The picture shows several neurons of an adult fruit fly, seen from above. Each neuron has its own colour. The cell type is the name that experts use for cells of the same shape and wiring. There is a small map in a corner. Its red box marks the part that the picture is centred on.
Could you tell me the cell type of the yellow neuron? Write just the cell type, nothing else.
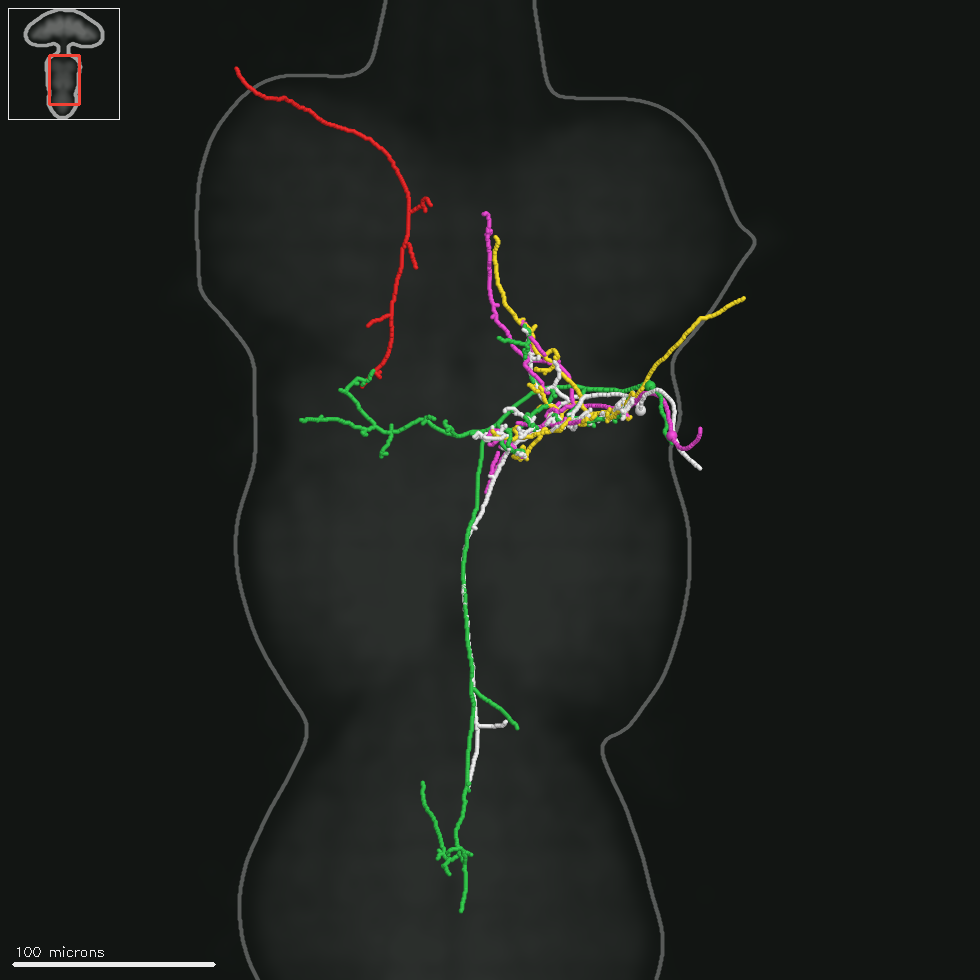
SNta06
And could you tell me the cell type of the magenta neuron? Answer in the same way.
SNta12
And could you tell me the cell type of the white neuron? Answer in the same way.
SNta05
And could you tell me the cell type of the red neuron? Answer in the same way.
SNta33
